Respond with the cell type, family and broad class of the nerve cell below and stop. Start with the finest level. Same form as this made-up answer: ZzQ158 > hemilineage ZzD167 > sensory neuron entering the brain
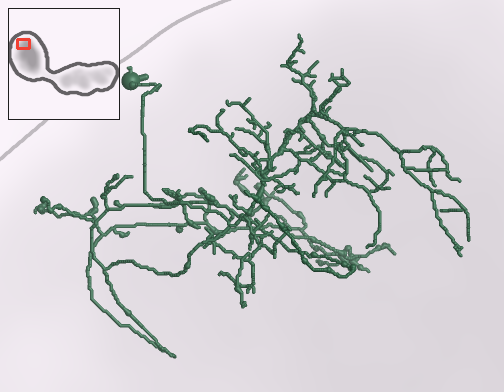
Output: SMP131 > hemilineage SMPad3 > central-brain intrinsic neuron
